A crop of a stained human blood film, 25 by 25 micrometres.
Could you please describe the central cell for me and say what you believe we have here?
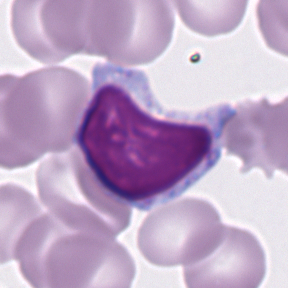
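Central cell: nucleus broad and irregular, about 12 by 10 micrometres, with a shallow indentation along its upper edge. Chromatin a fairly even deep purple, only faint paler streaks. Cytoplasm pale greyish blue, finely stippled, no coarse coloured granules. Identification: typical lymphocyte.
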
